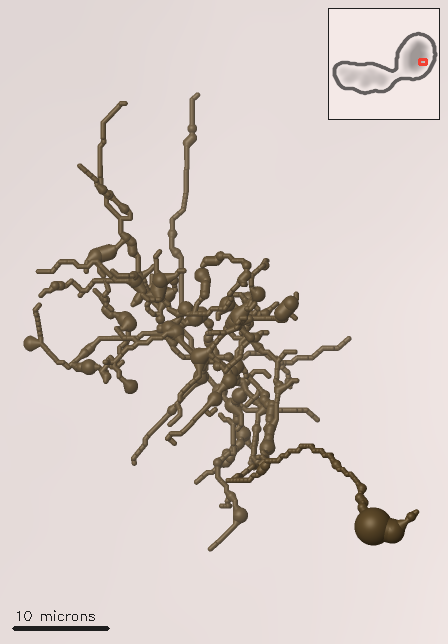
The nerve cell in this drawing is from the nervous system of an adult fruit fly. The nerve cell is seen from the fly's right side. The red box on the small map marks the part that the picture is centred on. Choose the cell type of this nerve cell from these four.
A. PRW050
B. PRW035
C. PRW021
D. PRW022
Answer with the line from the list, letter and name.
C. PRW021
